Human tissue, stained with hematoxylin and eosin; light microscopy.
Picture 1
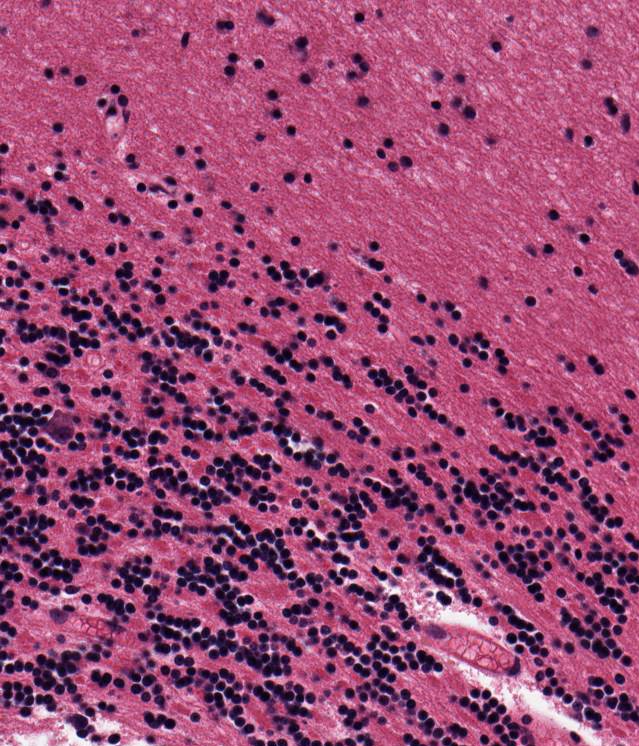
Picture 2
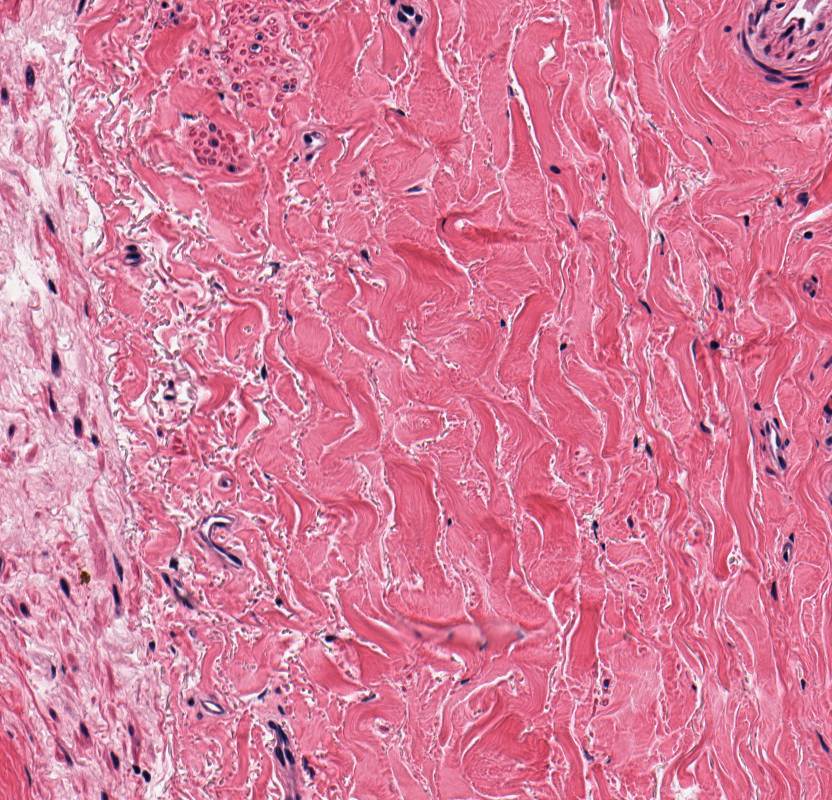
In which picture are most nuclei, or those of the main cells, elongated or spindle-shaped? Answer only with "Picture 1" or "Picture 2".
Picture 2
